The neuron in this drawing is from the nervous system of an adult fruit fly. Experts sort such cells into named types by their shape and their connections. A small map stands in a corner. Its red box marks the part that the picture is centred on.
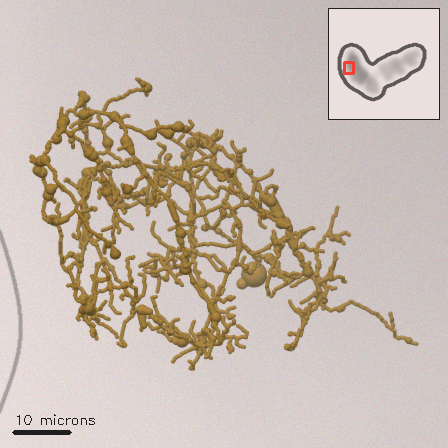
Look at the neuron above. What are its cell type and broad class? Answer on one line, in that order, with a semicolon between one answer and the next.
CB2498; central-brain intrinsic neuron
